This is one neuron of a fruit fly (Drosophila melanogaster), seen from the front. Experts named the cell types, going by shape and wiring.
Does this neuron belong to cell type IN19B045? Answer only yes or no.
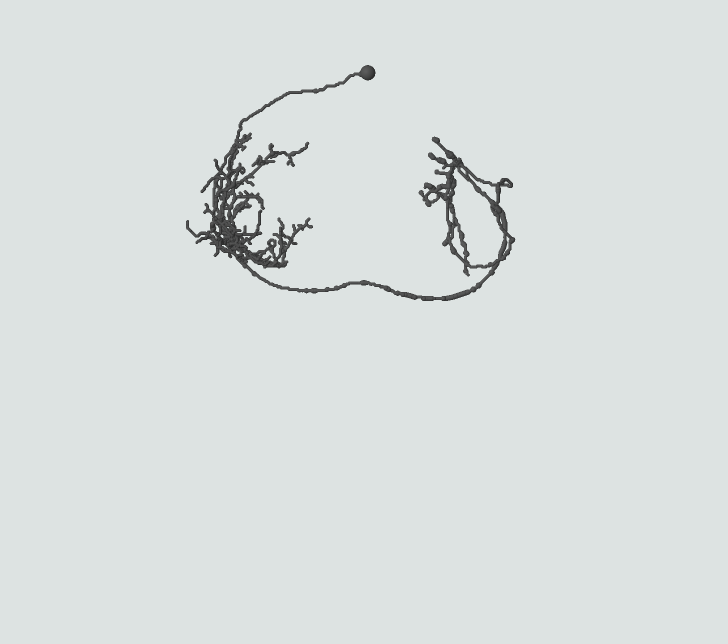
yes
